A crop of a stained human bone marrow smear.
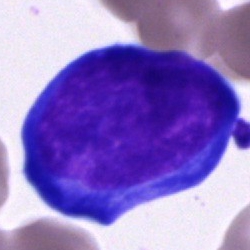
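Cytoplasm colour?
Deep blue; the rim is widest along the lower edge of the cell.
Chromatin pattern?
Fine and evenly spread, no coarse clumps.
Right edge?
A small round blue bleb juts out.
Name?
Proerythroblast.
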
